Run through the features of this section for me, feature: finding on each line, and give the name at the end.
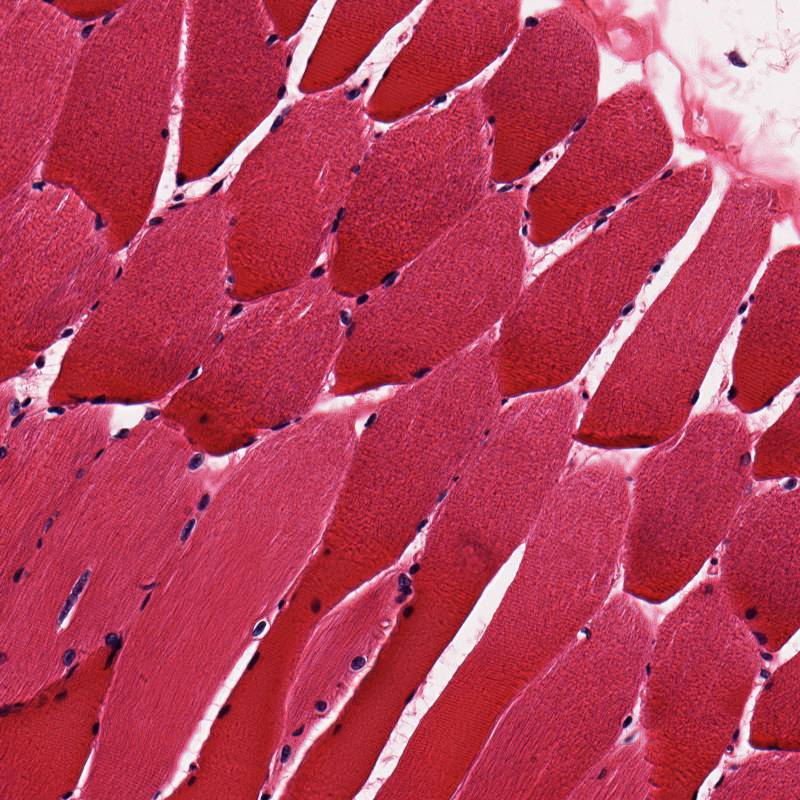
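Outline: angular, polygonal fibres in the upper half of the field
Nuclei: small, dark, flattened, at the fibre edges
Cytoplasm: densely eosinophilic, deep red
Interstitium: thin strands of pale pink connective tissue with flattened nuclei
Name: skeletal muscle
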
